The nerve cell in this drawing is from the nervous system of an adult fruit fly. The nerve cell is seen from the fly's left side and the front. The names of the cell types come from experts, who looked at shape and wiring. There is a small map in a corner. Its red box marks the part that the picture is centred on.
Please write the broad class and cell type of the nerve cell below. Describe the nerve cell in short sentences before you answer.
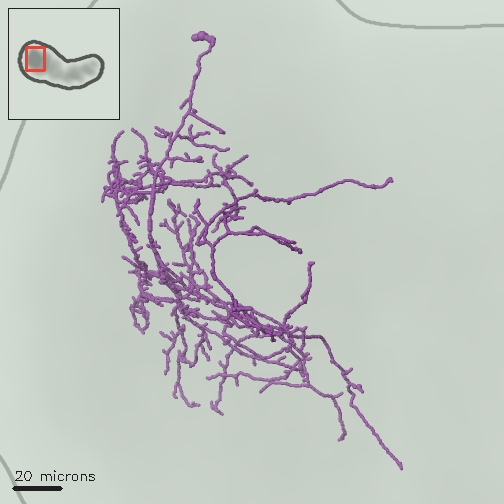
The cell body is at the top of the picture. From top to bottom in the picture it spans about 190 microns. The picture shows dozens of branch ends. Its broad class is central-brain intrinsic neuron. The cell type is CRE005.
